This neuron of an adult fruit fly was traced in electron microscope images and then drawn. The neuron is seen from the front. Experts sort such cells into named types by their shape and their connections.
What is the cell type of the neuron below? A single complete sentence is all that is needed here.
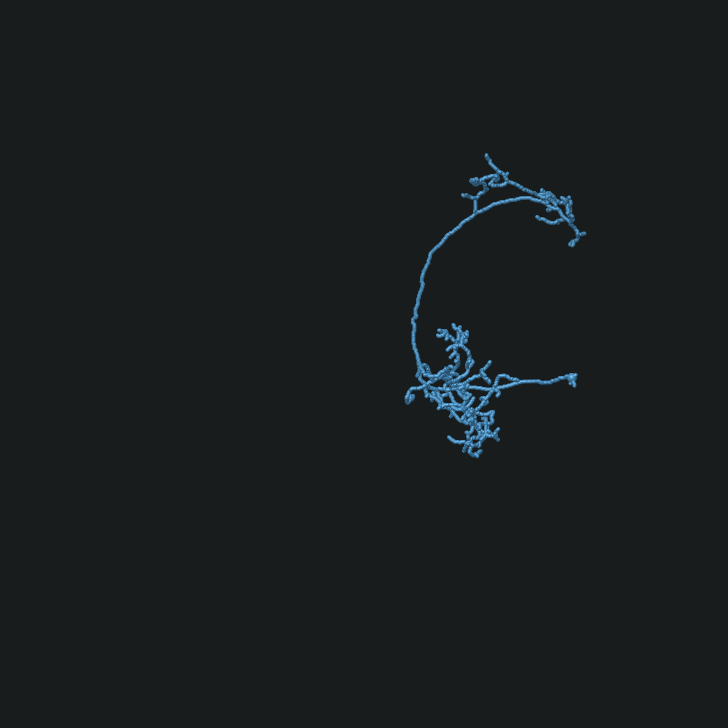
The neuron is a member of cell type M_lPNm12.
